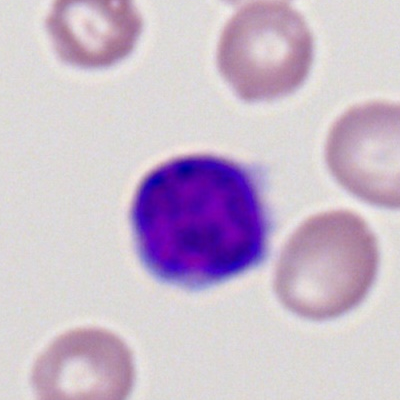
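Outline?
Roughly round.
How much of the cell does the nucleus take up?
Nearly all of it; chromatin dense, dark purple, coarsely clumped.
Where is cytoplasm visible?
Thin pale blue rim, mainly along the right and lower edges.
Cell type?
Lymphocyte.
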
